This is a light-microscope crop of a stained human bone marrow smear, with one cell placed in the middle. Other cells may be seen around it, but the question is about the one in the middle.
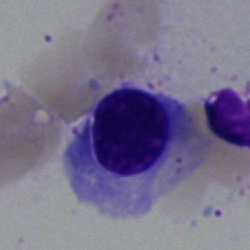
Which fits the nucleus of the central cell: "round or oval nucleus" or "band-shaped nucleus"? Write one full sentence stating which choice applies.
There is a compact round or oval nucleus in this cell.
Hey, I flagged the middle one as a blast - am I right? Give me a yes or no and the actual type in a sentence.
No, the cell in the middle is correctly named an erythroblast, not a blast.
